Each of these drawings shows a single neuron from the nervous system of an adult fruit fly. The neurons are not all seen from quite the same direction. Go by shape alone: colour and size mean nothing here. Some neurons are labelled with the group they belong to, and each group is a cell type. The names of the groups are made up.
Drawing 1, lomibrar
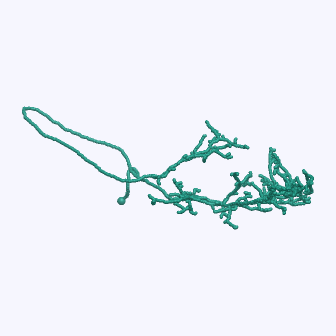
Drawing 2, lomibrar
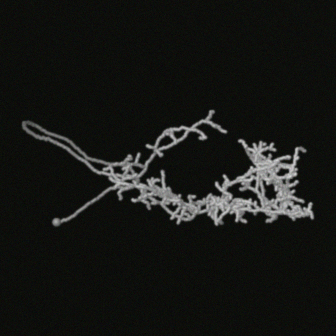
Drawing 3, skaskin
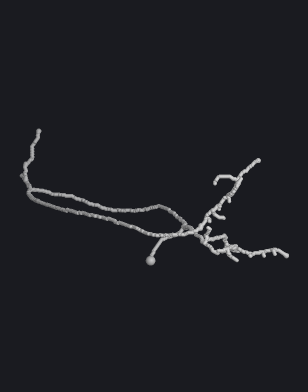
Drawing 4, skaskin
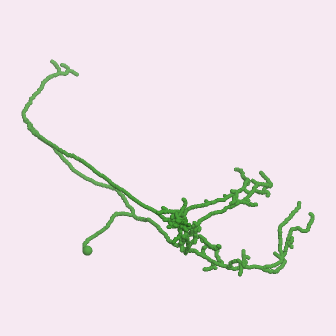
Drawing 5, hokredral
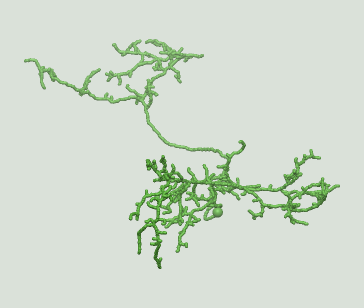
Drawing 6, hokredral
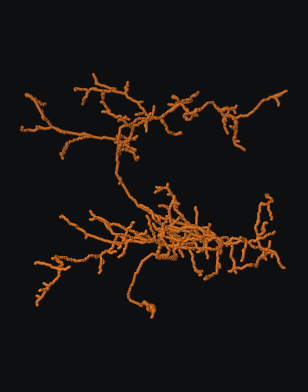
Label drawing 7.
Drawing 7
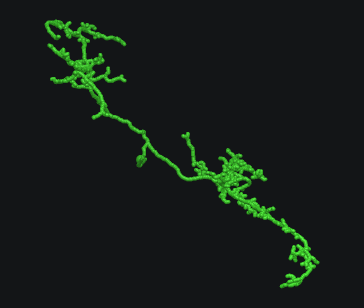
hokredral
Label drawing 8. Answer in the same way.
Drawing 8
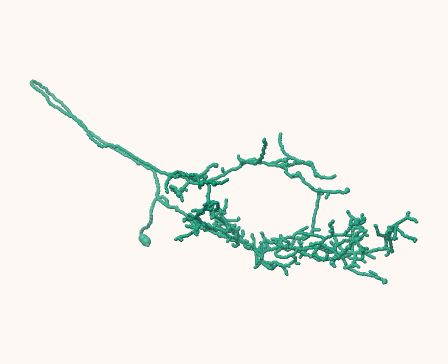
lomibrar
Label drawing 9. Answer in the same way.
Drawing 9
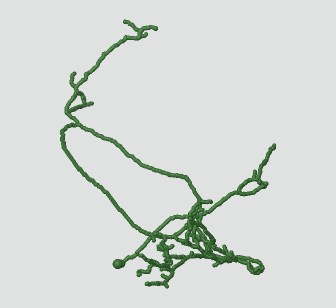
skaskin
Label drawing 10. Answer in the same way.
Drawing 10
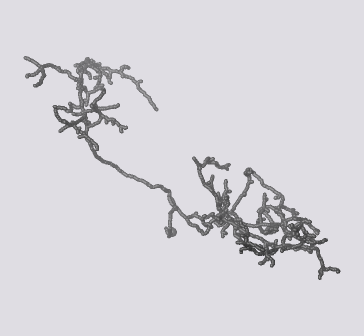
hokredral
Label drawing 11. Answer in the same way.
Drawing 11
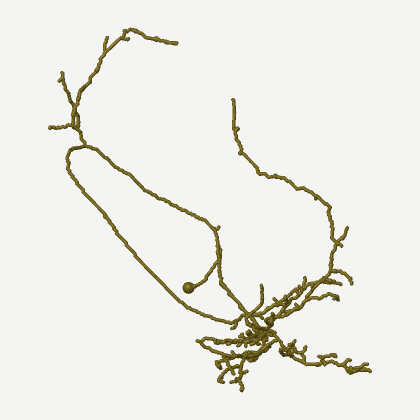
skaskin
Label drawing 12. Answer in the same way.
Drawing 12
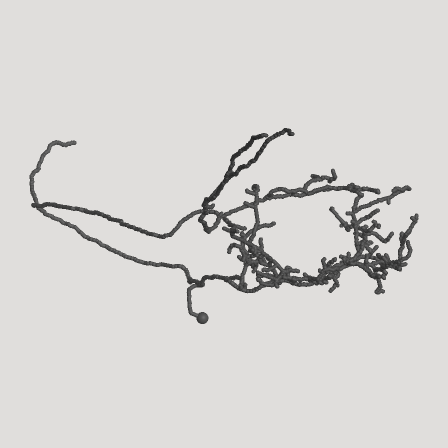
lomibrar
